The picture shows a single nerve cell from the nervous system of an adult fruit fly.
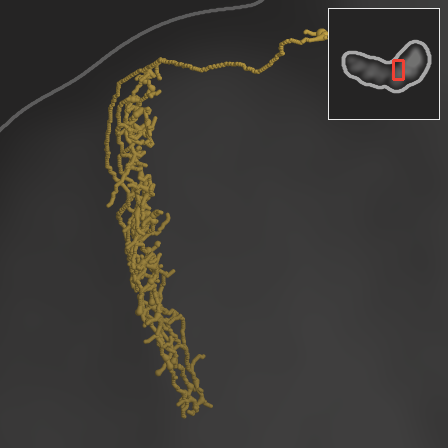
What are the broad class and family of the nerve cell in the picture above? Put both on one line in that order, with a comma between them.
optic-lobe intrinsic neuron, Tm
